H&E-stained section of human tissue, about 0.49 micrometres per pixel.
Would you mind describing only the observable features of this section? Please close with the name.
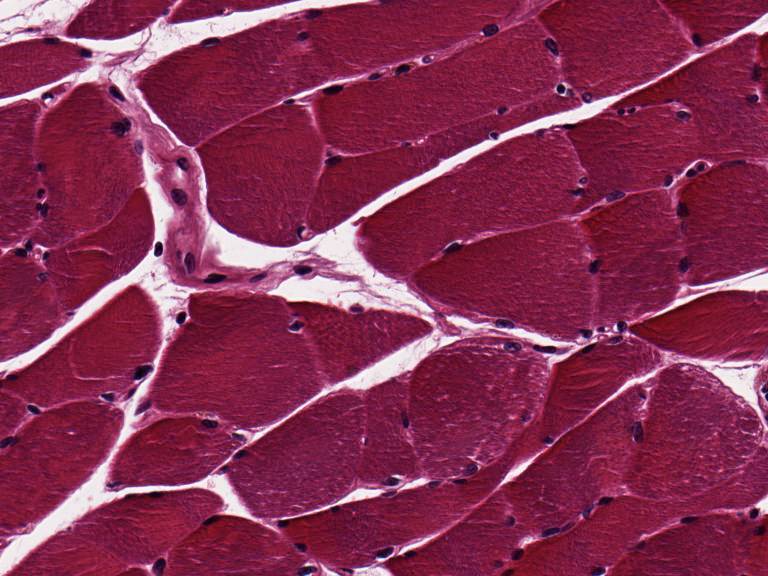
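The fibre profiles are angular polygons, flat sides facing neighbouring fibres. The fibre cytoplasm is deep red-pink and finely stippled throughout. The nuclei are small, dark and flattened or oval, sitting at the fibre edges just under the cell membrane. This is skeletal muscle.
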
